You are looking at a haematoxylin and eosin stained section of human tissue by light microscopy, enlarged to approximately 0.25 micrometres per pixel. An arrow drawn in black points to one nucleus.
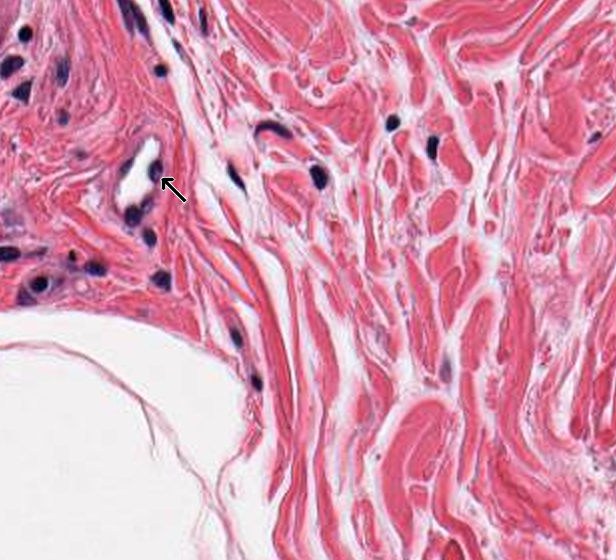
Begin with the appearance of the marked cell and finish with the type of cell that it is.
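The nucleus is oval and stains dark and fairly uniformly, with no clear internal detail at this scale. The nucleus sits right at the edge of a small, empty, white lumen and bulges slightly into it. Little or no cytoplasm can be made out around the nucleus; at most there is a thin pink rim along the lumen. Other dark nuclei line the same small lumen, and pink wavy fibres wrap around this small vessel. It is an endothelial cell.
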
